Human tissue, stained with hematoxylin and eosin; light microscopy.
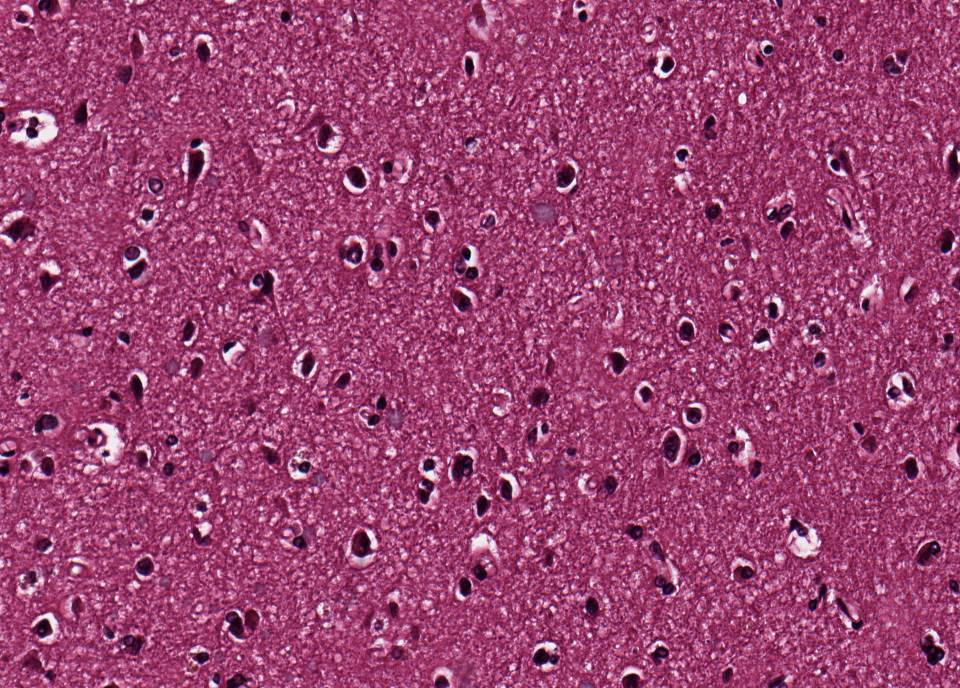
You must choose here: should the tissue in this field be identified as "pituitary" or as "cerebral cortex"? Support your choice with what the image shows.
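It's cerebral cortex. Single cells are spread fairly evenly over the whole field, with no clusters, rows or layers. Most nuclei are small, round to oval and dark, and you can make out little or no cytoplasm around most of them. A few cells, such as those in the upper left, have angular, dark-staining bodies instead of round ones.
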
